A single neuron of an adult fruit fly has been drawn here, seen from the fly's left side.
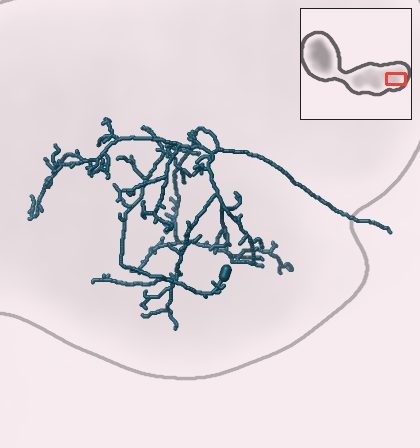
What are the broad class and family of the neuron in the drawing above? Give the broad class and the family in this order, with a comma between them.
motor neuron of the nerve cord, hemilineage 24B.25B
